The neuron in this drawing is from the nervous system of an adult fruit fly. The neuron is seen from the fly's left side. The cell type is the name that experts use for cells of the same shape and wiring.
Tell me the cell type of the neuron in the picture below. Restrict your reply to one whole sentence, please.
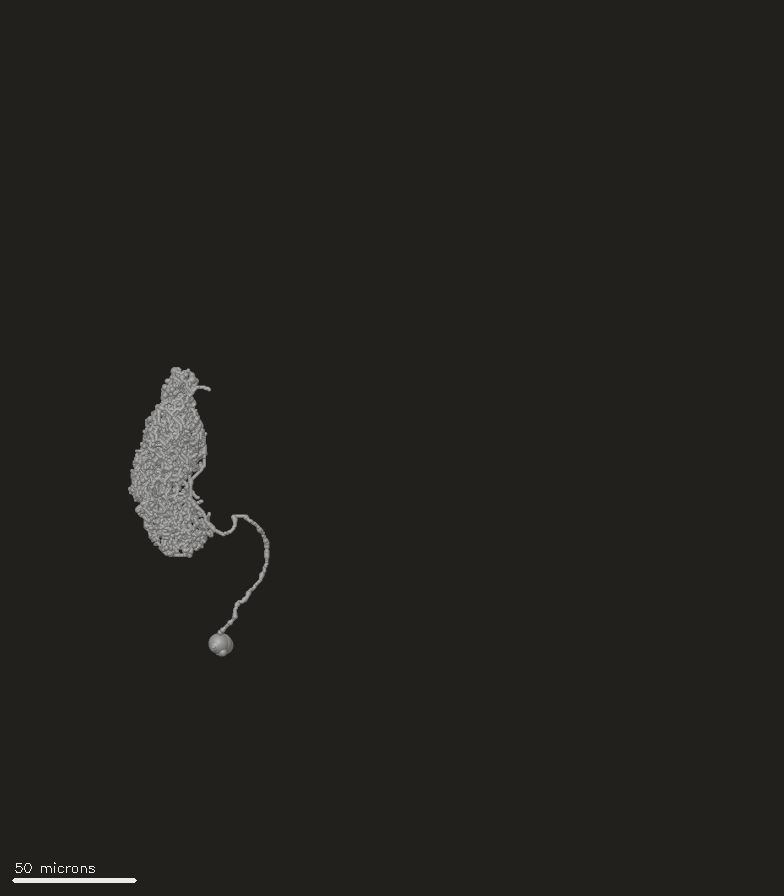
This neuron is a cell of type v2LN36.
